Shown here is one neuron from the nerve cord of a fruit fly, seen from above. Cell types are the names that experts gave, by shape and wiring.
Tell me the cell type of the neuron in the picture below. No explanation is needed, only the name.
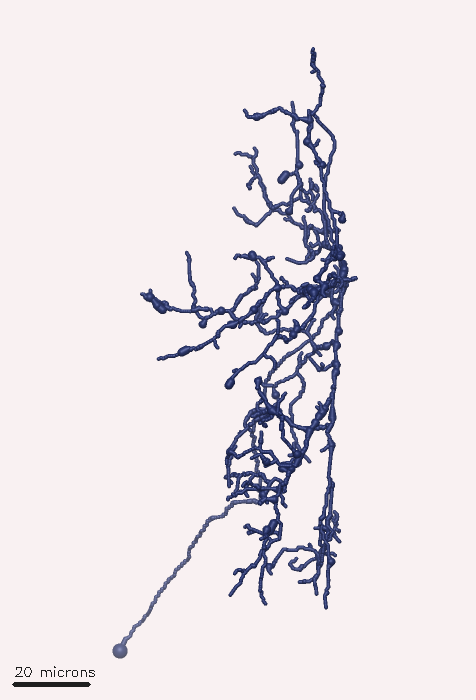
IN12A054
